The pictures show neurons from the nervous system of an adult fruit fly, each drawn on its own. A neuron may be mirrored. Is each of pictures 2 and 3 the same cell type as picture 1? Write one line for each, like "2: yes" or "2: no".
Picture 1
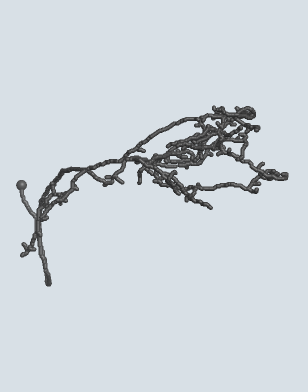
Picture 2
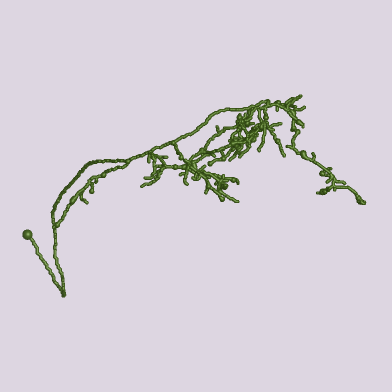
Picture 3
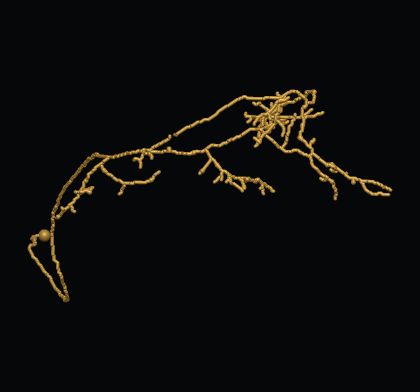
2: yes
3: yes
